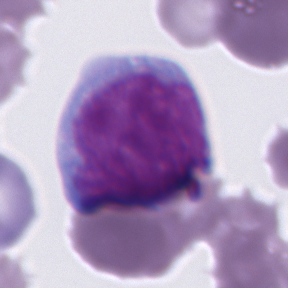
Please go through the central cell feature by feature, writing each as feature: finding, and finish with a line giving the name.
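Outline: somewhat angular, not smoothly round
Nuclear extent: fills most of the cell
Cytoplasmic rim: narrow and pale blue
Granules: none visible
Cell type: myeloblast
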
